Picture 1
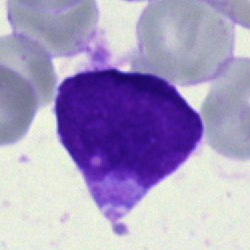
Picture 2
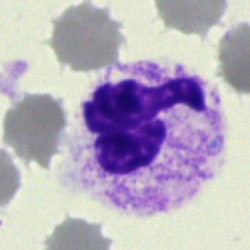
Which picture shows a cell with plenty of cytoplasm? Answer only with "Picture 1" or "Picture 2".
Picture 2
